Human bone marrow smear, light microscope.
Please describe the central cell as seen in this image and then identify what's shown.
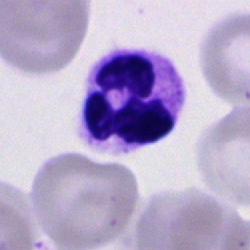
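Start with the nucleus: it is divided into several lobes, arranged around a small pale gap in the centre. Throughout those lobes the chromatin is dense and dark purple. Around them, the cytoplasm is a pale pinkish-lilac, and it holds fine, faint pinkish granules. What you are looking at is a segmented neutrophil.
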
